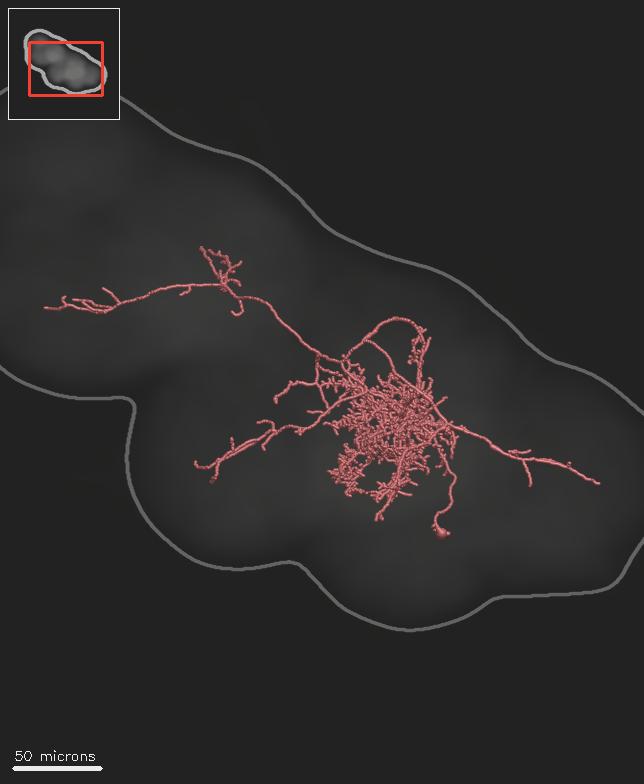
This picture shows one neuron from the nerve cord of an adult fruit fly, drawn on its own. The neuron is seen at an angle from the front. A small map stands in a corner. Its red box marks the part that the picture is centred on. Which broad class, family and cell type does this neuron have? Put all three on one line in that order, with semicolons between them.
nerve-cord intrinsic neuron; hemilineage 07B; IN07B007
